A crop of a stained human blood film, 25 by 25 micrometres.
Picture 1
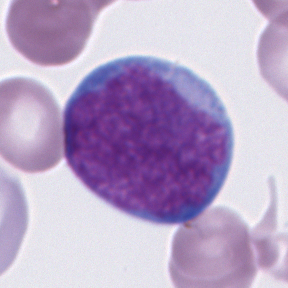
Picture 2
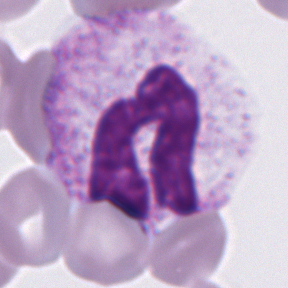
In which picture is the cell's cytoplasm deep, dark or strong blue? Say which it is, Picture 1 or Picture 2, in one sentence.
It is in picture 1 that the cell has deep, dark or strong blue cytoplasm.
